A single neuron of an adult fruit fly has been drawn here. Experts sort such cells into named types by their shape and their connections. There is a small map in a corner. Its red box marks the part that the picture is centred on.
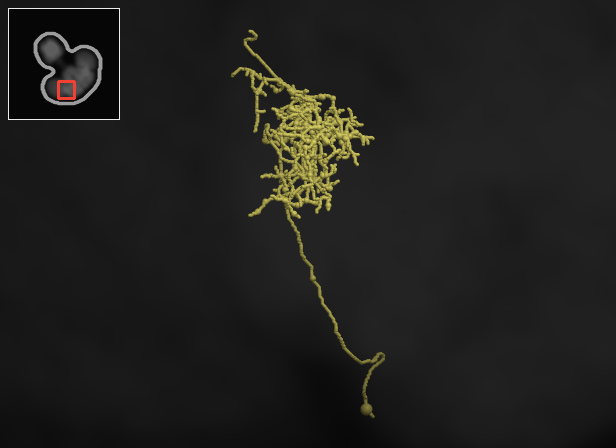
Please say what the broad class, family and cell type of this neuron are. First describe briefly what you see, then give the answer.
The cell body can be seen at the bottom of the picture. The picture shows dozens of branch ends. Its broad class is central-brain intrinsic neuron. Its family is hemilineage VLPl4_anterior. Its cell type is AVLP423.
